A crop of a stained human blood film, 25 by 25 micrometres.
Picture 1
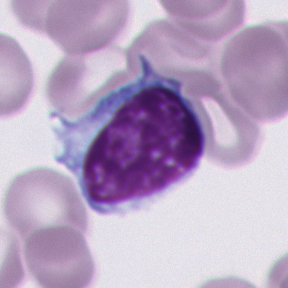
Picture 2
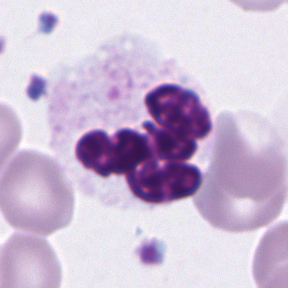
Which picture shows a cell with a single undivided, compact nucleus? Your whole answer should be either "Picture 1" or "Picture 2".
Picture 1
